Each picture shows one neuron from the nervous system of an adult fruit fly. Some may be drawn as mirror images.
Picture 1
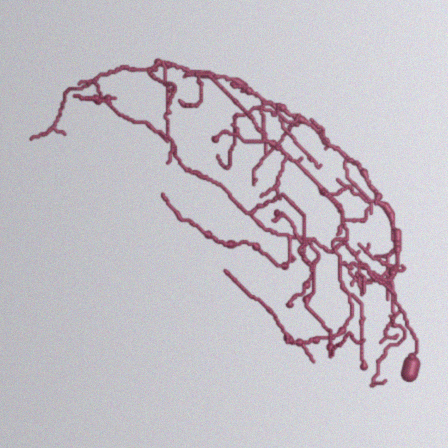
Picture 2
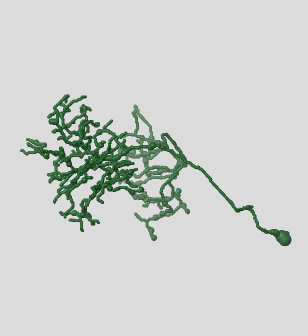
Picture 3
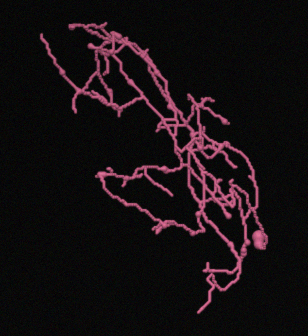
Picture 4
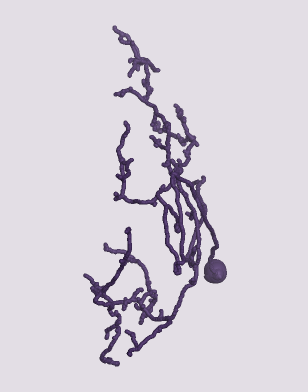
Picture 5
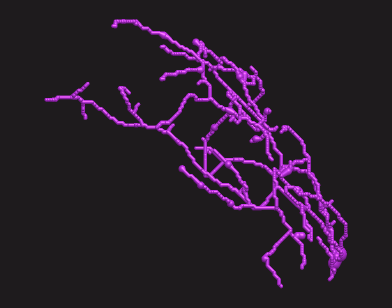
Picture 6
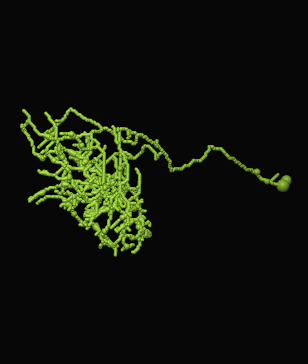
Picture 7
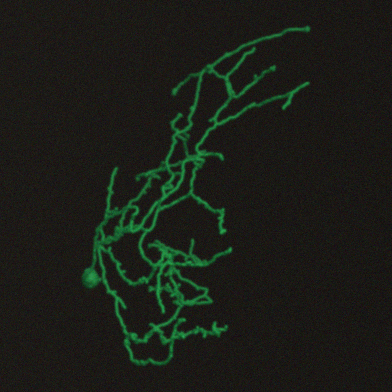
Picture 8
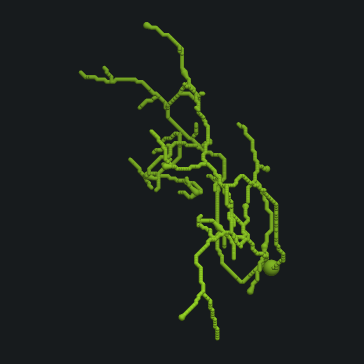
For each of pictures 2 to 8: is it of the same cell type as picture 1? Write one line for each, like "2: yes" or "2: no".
2: no
3: yes
4: yes
5: yes
6: no
7: yes
8: yes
